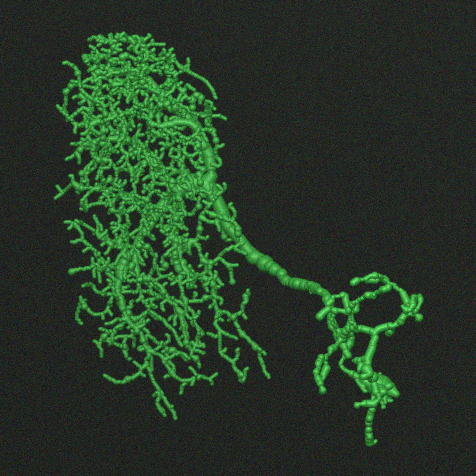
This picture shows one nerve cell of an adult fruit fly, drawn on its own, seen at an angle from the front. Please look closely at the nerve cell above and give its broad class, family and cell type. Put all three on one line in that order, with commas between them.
visual projection neuron, LPT, LPT26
